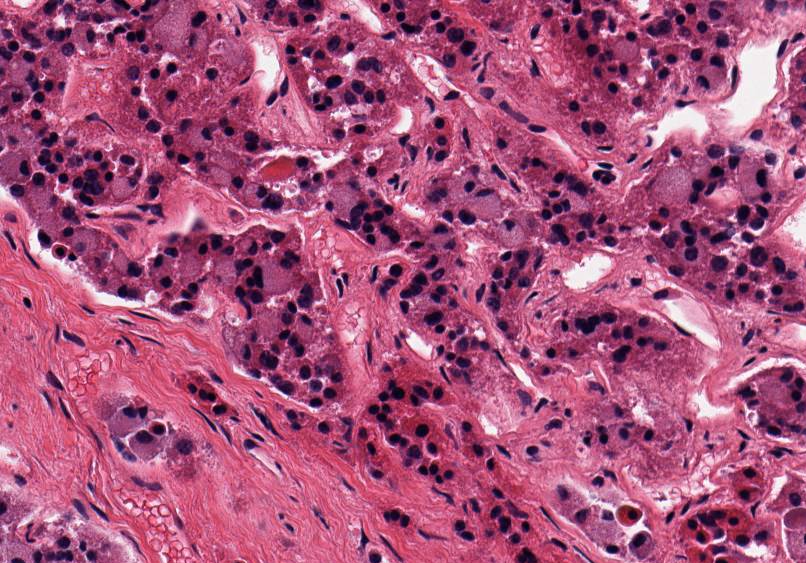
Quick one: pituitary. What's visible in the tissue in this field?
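Closely packed cells take up most of the field, and I'd say they sit in nests and cords, with thin fibrous septa between. Most of them, it seems, have abundant granular purple-grey cytoplasm. The nuclei look small, round, dark and fairly uniform. Down at the lower left, though, small groups of cells have cytoplasm filled with many small clear vacuoles.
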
